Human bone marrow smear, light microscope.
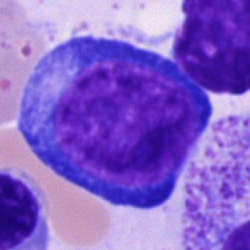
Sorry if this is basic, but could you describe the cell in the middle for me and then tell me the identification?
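The outline of this one is smooth, without any surface projections. Its cytoplasm makes a broad rim, widest on the left, and carries no visible granules. Over on that left side you'll also find a paler, streaky area within the cytoplasm. That's a proerythroblast.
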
